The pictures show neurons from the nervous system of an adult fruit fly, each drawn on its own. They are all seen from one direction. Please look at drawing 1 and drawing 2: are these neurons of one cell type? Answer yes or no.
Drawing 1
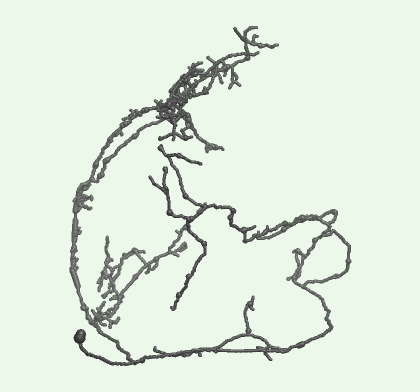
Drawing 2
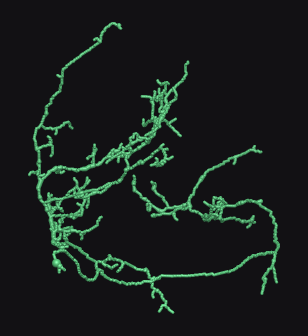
no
